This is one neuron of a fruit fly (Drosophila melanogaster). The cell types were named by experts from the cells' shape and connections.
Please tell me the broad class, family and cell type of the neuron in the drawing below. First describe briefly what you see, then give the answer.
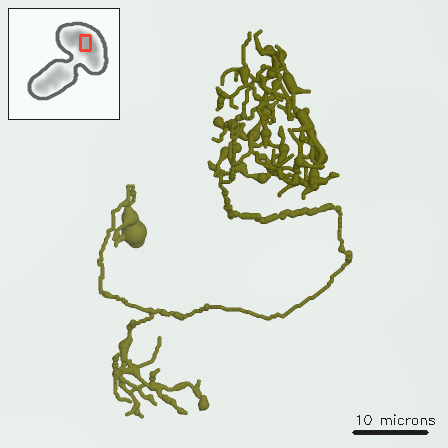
It lies in the brain. From top to bottom in the picture it spans about 55 microns. The picture shows dozens of branch ends. This is a central-brain intrinsic neuron. The name of its family is class CX. The cell type is PFNm_a.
